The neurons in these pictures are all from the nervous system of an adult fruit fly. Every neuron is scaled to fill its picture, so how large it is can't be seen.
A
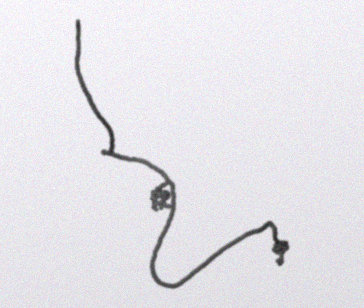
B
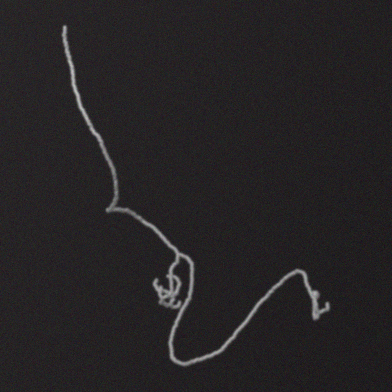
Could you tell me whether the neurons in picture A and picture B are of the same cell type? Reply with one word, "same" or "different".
different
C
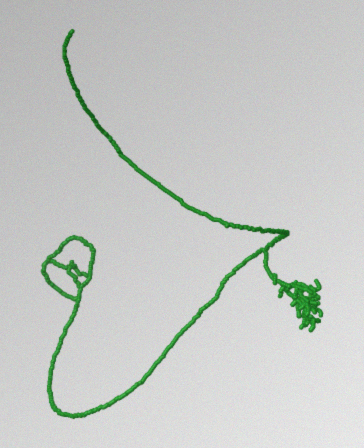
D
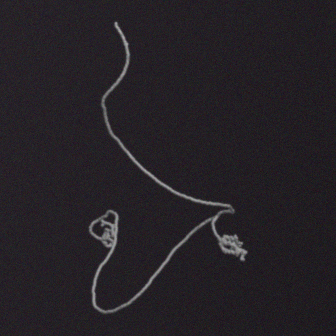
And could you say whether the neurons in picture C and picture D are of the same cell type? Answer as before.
same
